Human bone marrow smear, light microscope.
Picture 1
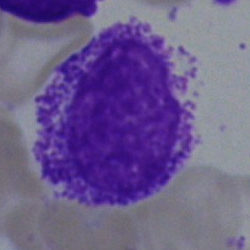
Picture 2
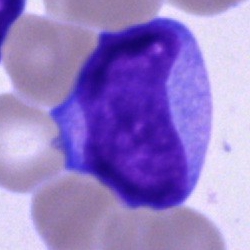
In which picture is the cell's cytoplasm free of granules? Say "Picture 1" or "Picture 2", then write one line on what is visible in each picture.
Picture 2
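What picture 1 shows: The cell is packed with coarse, dark purple granules.
What picture 2 shows: No distinct granules are seen in the cytoplasm.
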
